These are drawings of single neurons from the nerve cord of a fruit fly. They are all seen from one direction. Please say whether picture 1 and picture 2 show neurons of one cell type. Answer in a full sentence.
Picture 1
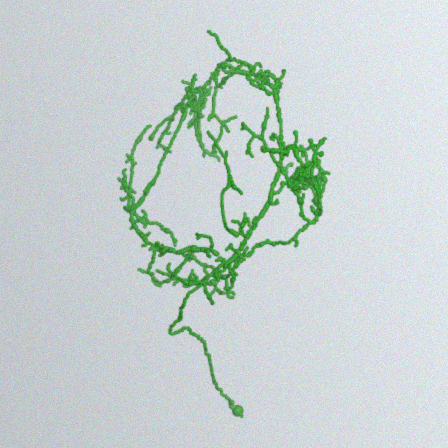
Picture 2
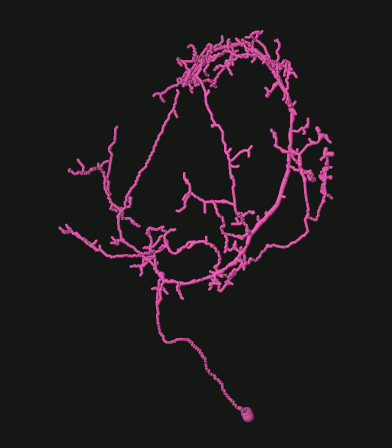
They are of different cell types.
